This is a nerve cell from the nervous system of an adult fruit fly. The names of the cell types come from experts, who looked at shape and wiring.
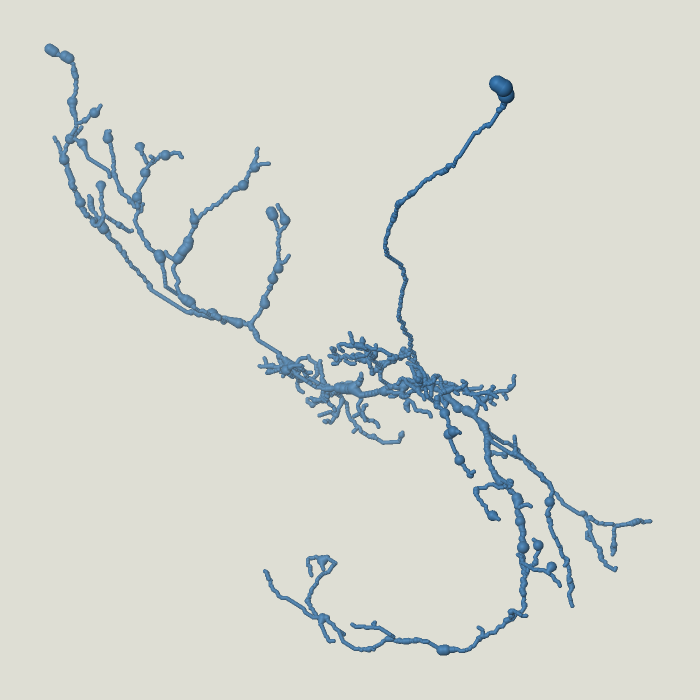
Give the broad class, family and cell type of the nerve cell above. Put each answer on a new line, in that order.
central-brain intrinsic neuron
hemilineage FLAa1
CB2043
